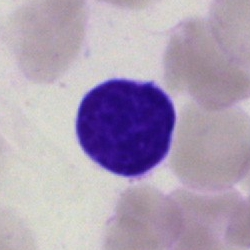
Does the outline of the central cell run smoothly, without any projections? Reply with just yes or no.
Yes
